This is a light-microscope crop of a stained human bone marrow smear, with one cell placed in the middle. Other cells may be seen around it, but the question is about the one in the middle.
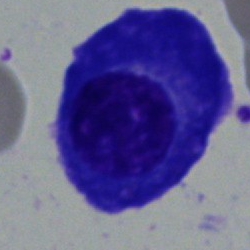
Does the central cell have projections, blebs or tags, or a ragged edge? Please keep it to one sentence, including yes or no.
Yes, this cell has an outline that is rough instead of smooth.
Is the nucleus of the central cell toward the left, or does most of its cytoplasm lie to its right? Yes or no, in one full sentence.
Yes, most of the cytoplasm lies to the right of the nucleus.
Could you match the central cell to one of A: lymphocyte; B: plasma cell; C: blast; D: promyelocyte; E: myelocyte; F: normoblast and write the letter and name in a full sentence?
The best answer is option B, since the cell in the middle is a plasma cell.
